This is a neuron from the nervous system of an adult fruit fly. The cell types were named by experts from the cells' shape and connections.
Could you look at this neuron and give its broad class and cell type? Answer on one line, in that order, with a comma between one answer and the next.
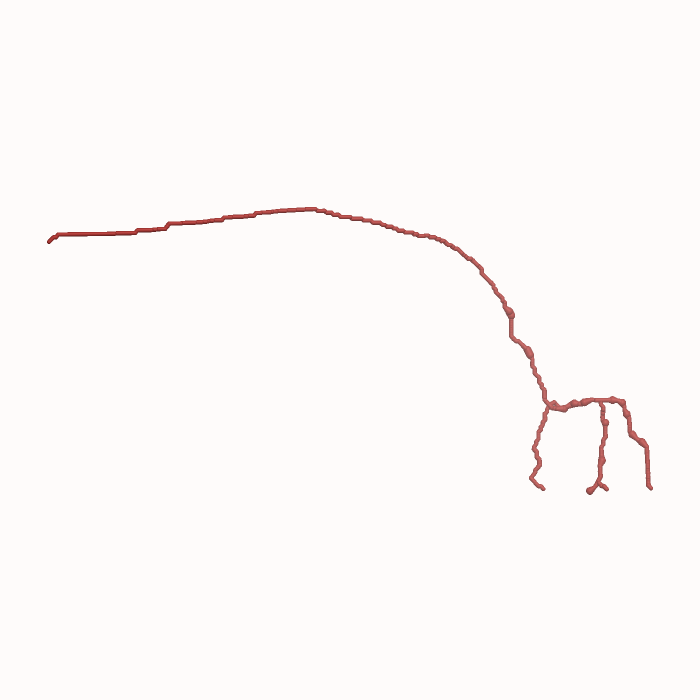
sensory neuron entering the nerve cord, SNxx14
